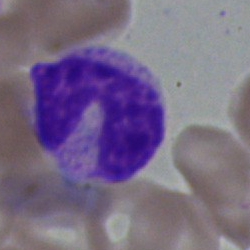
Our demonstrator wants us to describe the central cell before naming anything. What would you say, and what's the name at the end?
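The nucleus is deeply notched from its lower side and curves around a pale wedge. Its chromatin is dark purple and clumped, with paler patches between clumps. Visible cytoplasm is pale lilac; in the notch it shows only faint fine stippling, no coarse granules. Answer: band neutrophil.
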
